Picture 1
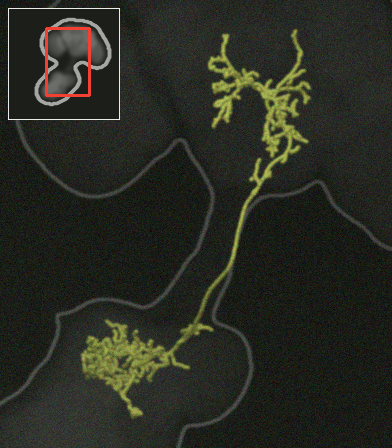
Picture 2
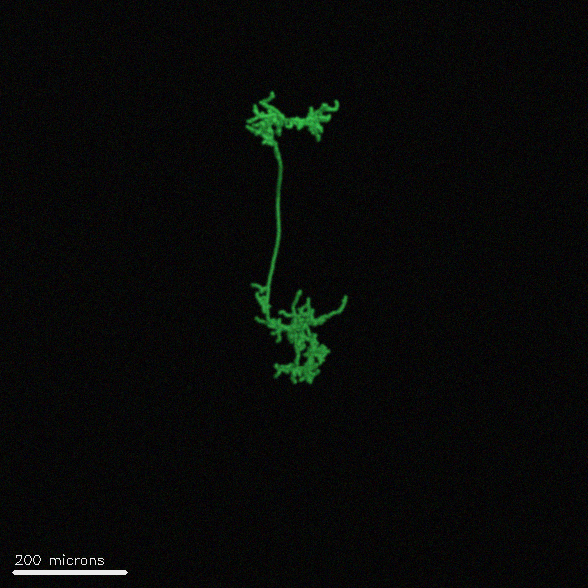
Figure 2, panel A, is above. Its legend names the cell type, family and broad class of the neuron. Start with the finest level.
AN06B040; hemilineage 06B; ascending neuron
